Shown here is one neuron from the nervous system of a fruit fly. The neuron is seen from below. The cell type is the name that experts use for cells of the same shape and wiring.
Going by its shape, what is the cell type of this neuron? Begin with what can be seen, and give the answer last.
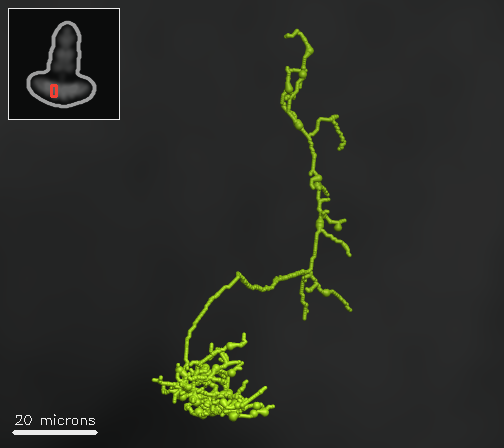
The drawing shows no cell body. From top to bottom in the picture it spans about 95 microns. This is a central-brain intrinsic neuron. The cell type is CB1956.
